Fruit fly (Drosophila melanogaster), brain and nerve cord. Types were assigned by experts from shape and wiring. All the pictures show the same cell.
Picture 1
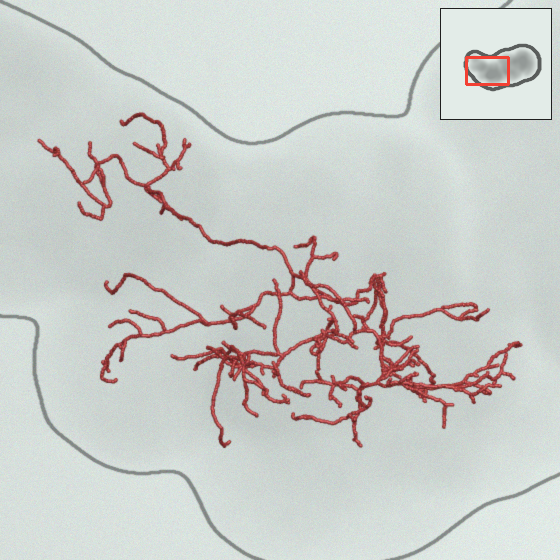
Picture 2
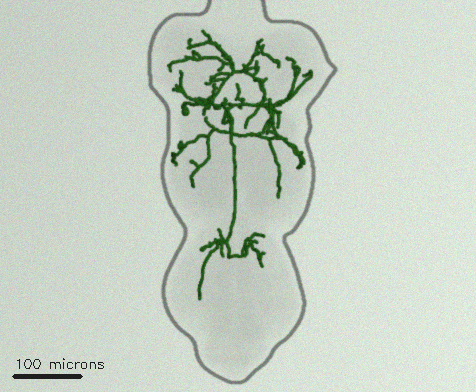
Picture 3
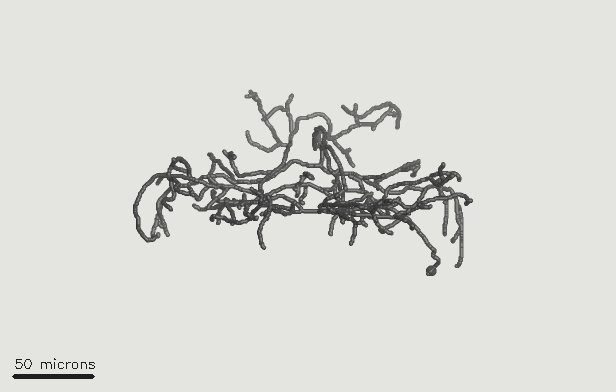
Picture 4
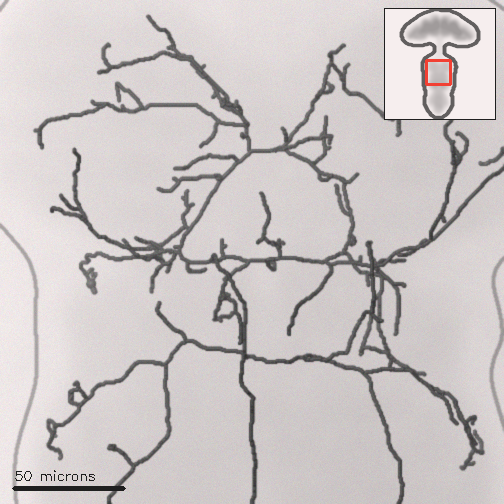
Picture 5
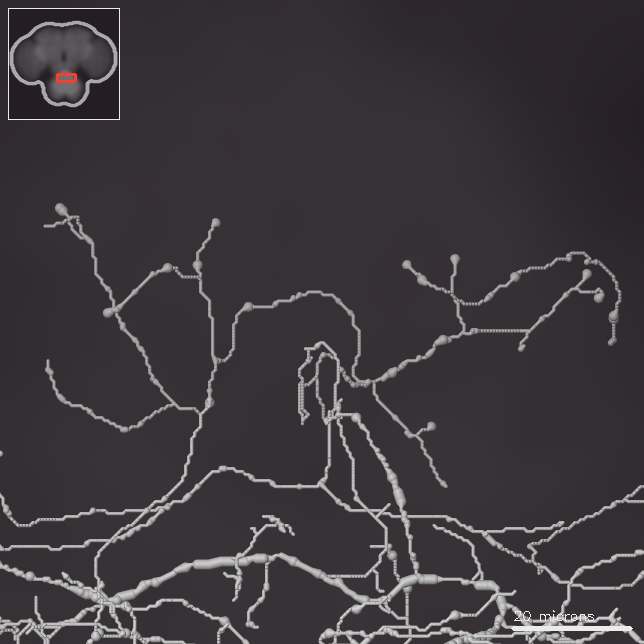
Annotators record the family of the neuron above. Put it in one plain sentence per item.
The family is hemilineage 12A.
